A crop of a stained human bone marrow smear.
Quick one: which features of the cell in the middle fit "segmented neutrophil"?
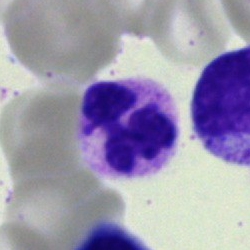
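The nucleus of this cell is divided into several lobes lying close together, which goes with a segmented neutrophil.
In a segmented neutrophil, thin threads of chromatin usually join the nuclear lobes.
The chromatin is dark purple and densely condensed. The cytoplasm is pale pinkish-lilac and holds fine lilac granules, and these granules also go with the name.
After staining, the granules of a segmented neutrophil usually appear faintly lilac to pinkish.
None of the features shown here is at odds with a segmented neutrophil.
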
